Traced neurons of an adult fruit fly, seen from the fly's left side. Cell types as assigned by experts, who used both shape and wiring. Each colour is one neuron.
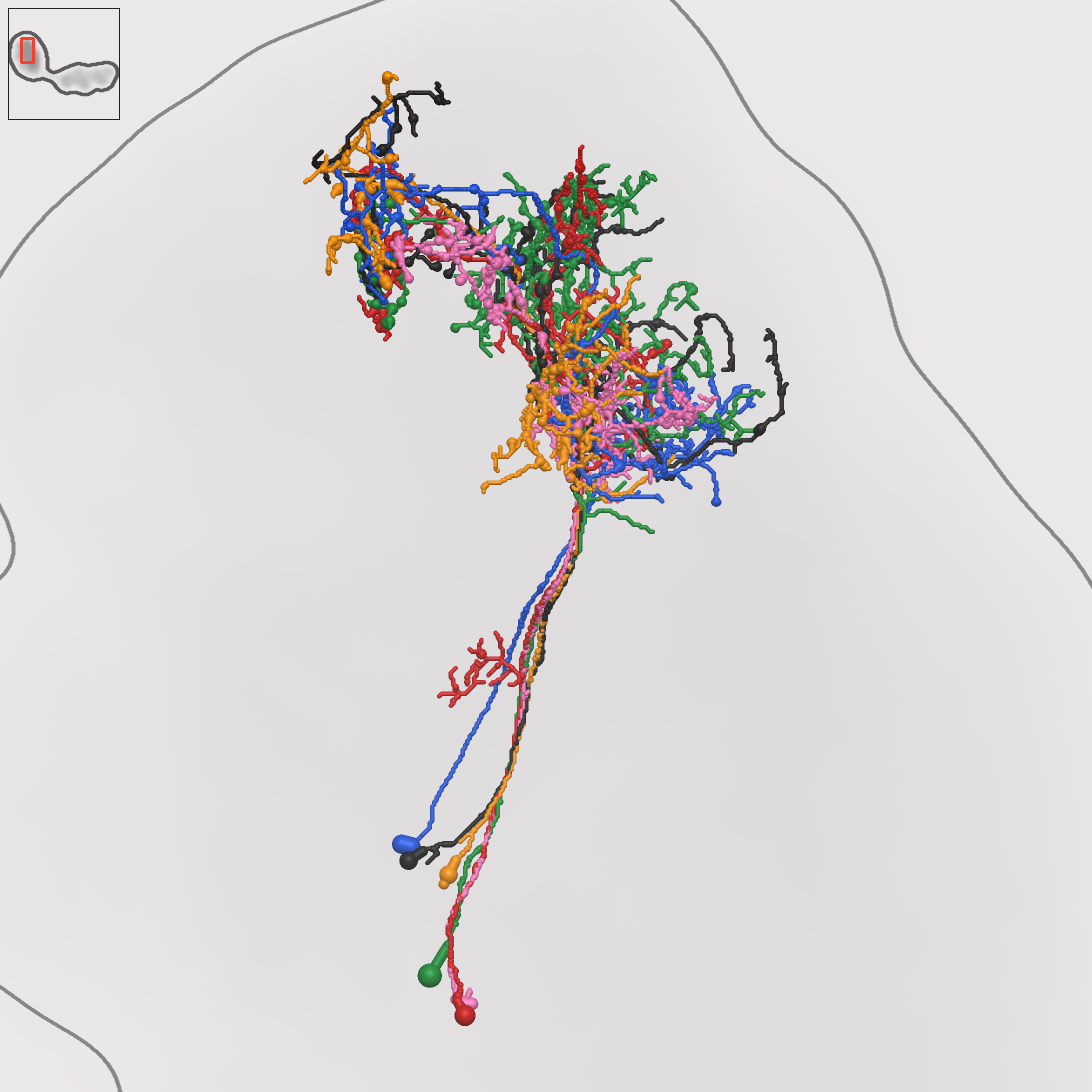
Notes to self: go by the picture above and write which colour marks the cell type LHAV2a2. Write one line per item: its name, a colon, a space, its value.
colour: orange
